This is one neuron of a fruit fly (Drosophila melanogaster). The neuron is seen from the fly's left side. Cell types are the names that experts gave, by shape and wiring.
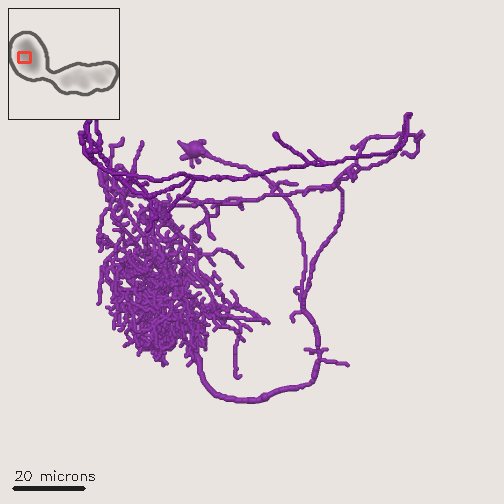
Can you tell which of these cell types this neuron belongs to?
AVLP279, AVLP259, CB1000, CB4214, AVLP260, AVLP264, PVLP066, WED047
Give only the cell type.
AVLP260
